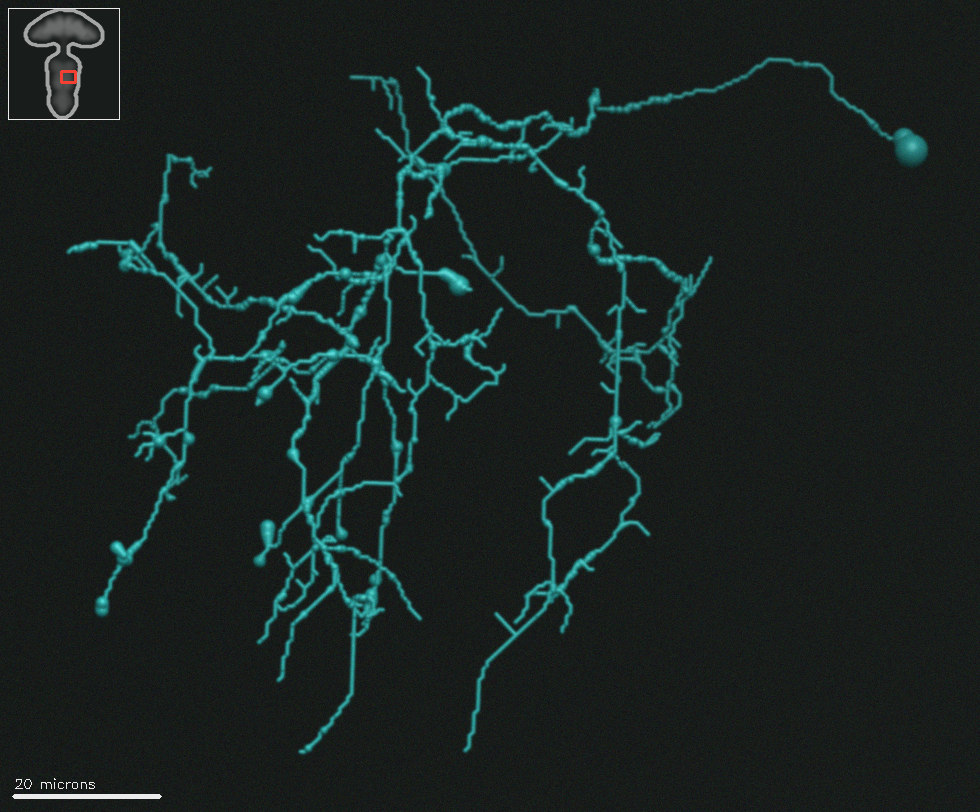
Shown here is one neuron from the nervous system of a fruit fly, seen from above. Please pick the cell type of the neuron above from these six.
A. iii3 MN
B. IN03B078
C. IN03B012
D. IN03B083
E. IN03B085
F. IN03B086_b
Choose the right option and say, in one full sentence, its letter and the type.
The neuron is a cell of type IN03B078, the type in option B.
